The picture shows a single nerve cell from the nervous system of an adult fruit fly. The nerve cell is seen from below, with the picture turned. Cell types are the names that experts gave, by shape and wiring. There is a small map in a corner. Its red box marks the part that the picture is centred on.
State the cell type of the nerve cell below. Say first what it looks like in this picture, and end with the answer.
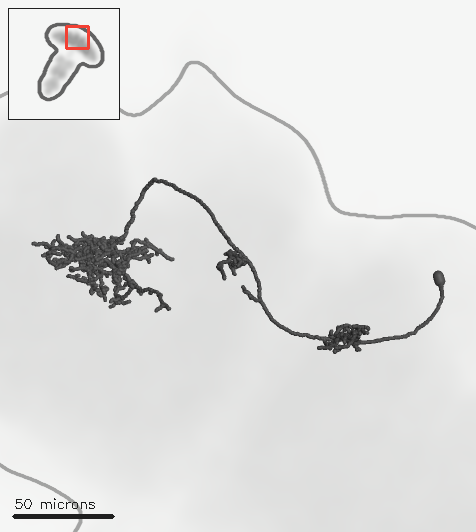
The cell body can be seen on the right of the picture. By the scale bar it is about 200 microns wide in this view. The picture shows dozens of branch ends. This is a central-brain intrinsic neuron. The cell type is mAL_m8.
